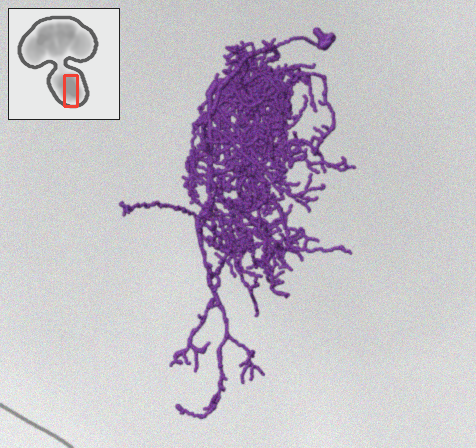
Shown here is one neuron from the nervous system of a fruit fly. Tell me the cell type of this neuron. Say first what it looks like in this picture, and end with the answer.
In this view it is taller than it is wide. Its broad class is nerve-cord intrinsic neuron. Its cell type is INXXX100.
